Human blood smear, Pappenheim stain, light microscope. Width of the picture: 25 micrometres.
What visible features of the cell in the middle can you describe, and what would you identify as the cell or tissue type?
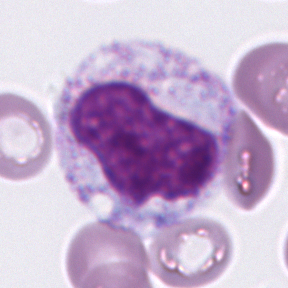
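Looking here, the outline is roughly round. The nucleus is one unsegmented mass, and I notice an indentation in its upper border. There's plenty of cytoplasm, broadest toward the upper right. Below and to the left of the nucleus, a small, clear, round spot sits in the cytoplasm. This is a metamyelocyte.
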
